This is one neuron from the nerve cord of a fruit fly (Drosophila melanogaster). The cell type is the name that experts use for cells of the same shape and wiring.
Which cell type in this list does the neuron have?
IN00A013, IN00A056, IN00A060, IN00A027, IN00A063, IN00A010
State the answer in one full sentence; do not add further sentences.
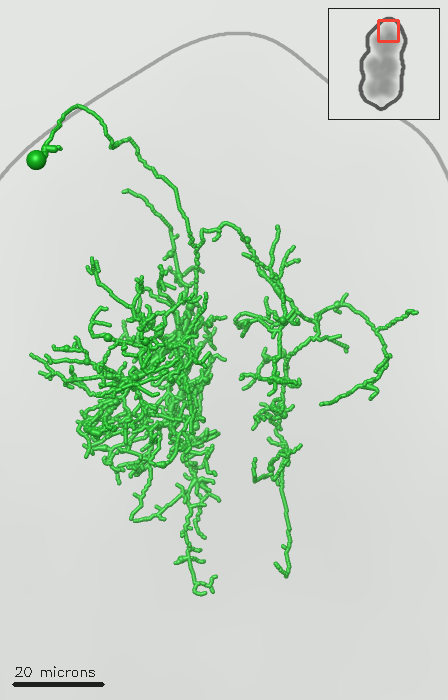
By type, the neuron is IN00A027.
